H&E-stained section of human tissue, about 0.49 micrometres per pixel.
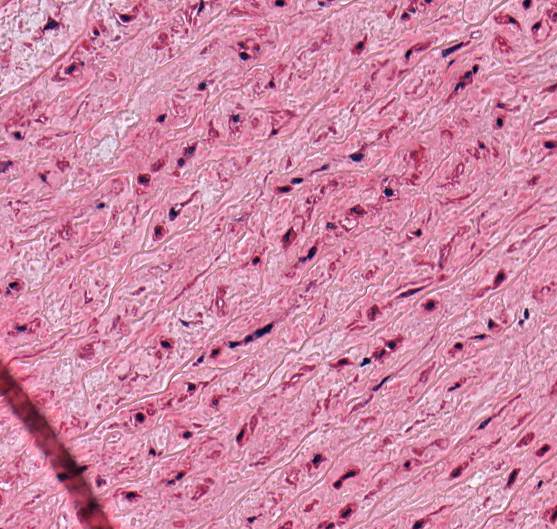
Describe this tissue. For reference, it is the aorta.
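Have a look at the fibres first: the pink ones are wavy, not straight. Scattered through the matrix you'll see paler, loose, frothy patches, the clearest of them up in the upper left. There's no epithelium anywhere in the field. And that dark brown line across the lower left corner is just a foreign fibre lying on the section.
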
